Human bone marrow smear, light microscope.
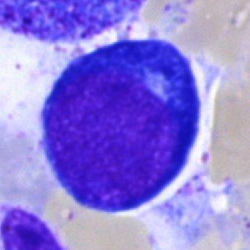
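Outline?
Round, smooth edge.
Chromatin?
Finely stippled, evenly spread.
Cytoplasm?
Scant deep blue rim around the nucleus.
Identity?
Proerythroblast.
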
